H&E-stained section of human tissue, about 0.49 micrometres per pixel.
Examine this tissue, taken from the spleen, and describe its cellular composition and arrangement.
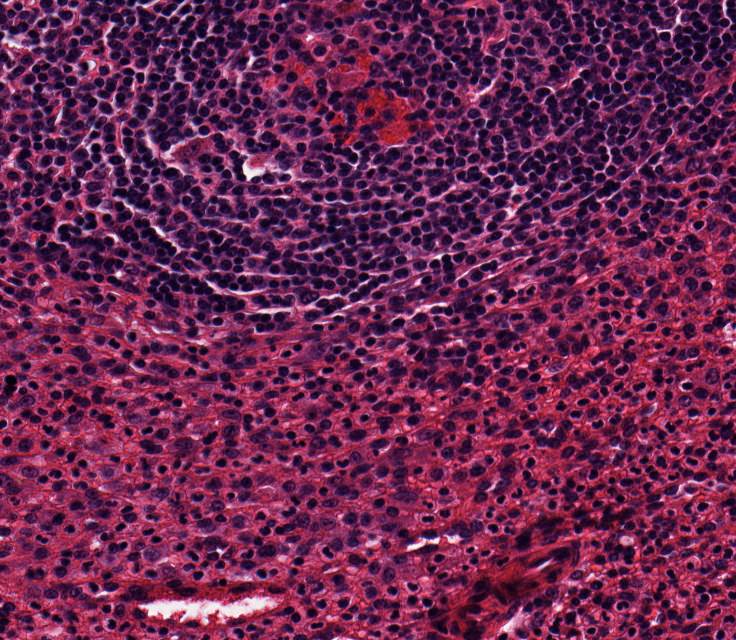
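Density: the upper half is more densely packed with dark nuclei, while lower-half cells sit further apart in pink cytoplasm. Arrangement: upper-half cells form curved rows sweeping round a point near top centre. Cytoplasm: a visible pink rim in the lower half, scant in the upper. A small bright red clump lies among packed cells near the top centre.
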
